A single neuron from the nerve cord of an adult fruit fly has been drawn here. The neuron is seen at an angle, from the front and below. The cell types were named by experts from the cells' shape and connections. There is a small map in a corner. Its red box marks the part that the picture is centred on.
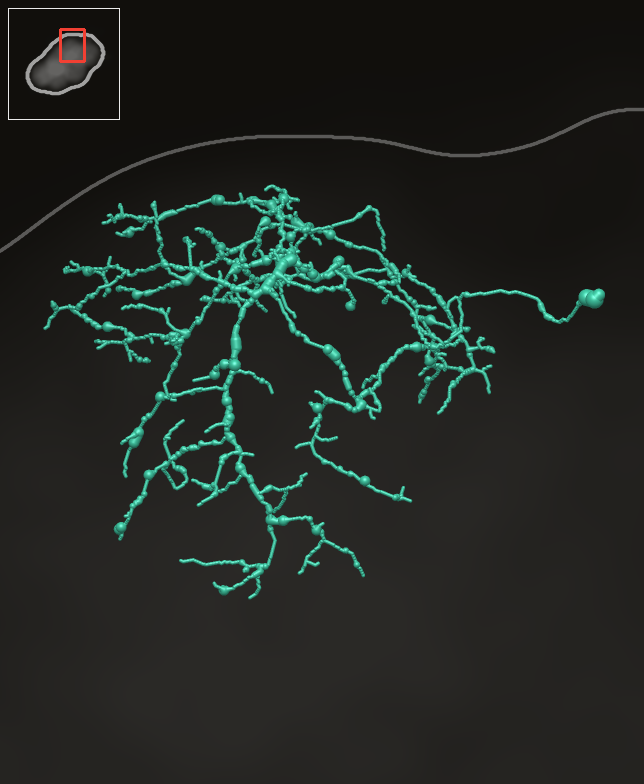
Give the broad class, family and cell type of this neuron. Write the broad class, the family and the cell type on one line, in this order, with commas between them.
nerve-cord intrinsic neuron, hemilineage 09A, IN09A071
